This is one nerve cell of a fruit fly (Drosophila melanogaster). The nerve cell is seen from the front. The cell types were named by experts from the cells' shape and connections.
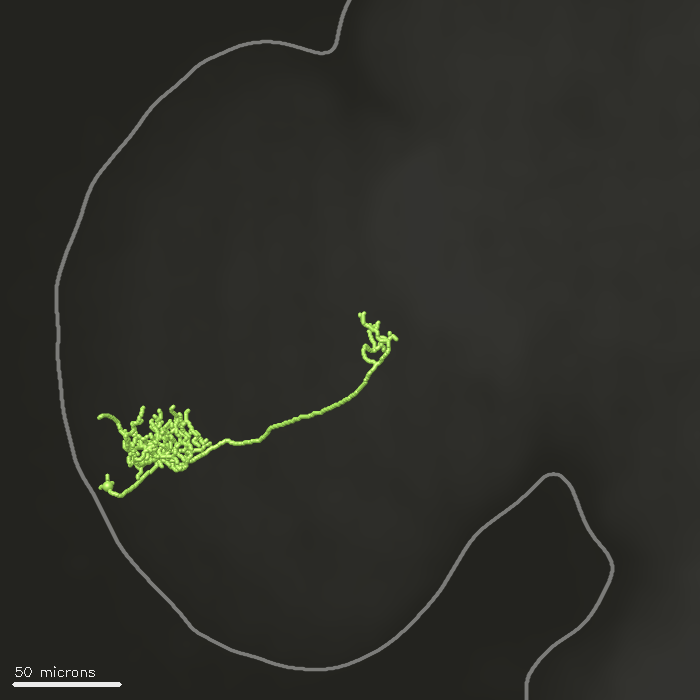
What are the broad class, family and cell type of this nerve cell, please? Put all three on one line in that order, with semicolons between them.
optic-lobe intrinsic neuron; Tm; Tm26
